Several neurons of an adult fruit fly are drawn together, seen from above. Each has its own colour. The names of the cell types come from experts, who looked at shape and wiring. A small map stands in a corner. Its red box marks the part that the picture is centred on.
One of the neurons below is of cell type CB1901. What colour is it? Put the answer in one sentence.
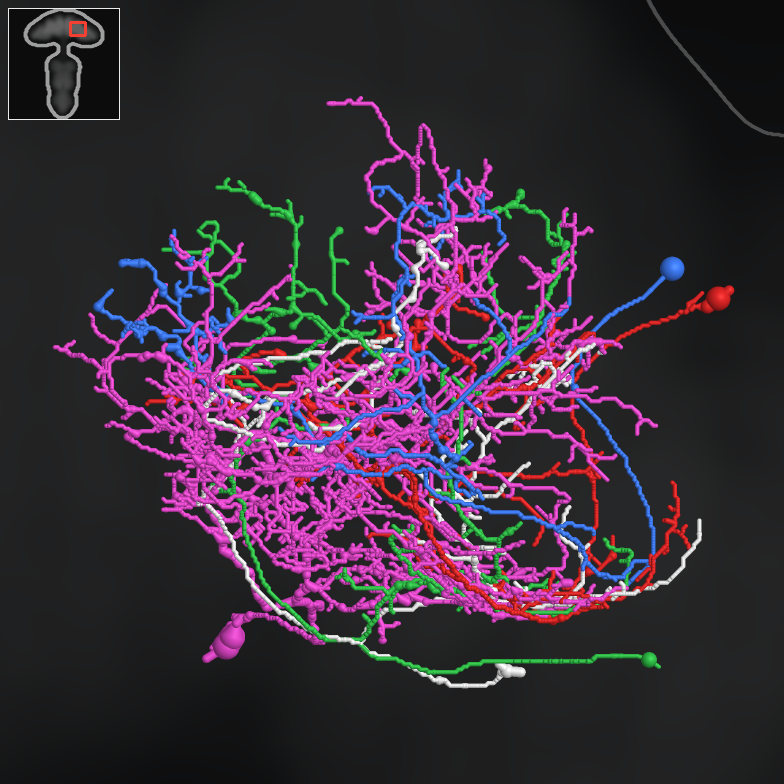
The colour is green.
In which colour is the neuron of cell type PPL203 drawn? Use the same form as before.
The colour is magenta.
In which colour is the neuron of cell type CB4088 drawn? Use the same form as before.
The colour is blue.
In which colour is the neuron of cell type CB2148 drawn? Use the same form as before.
The colour is white.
